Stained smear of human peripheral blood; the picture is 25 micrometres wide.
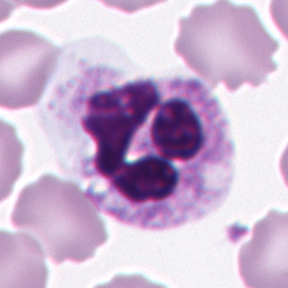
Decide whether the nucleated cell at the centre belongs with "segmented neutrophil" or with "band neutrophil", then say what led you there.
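This is a segmented neutrophil. Its nucleus is divided into three separate lobes, which decides it.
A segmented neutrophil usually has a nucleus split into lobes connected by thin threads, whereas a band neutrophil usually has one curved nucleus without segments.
The nucleus measures about 10 micrometres across. The chromatin is deep purple and densely condensed, and the cytoplasm is abundant and pale pinkish.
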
